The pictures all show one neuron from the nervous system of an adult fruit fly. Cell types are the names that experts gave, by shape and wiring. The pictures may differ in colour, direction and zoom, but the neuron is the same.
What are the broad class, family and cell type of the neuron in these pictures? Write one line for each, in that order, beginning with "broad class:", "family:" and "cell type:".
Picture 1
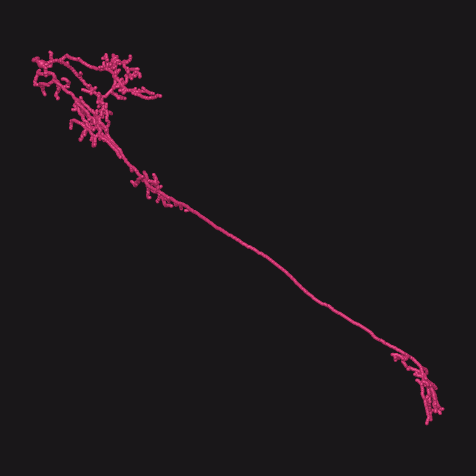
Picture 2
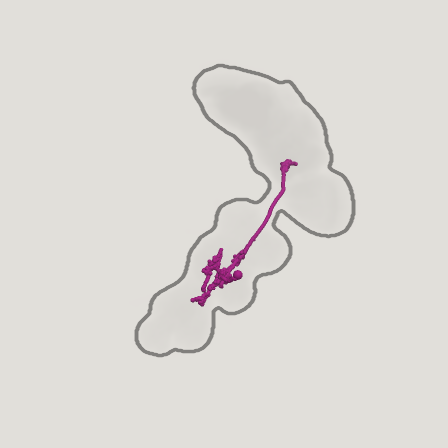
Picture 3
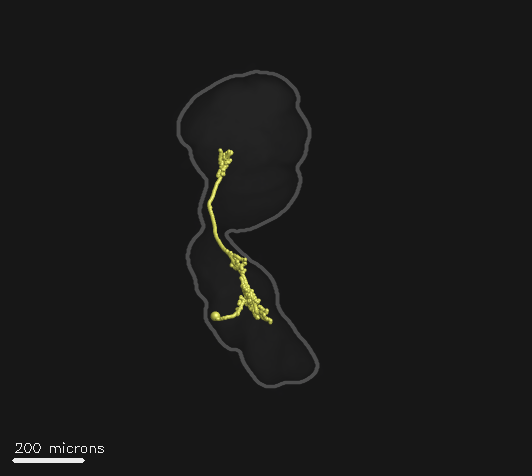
broad class: ascending neuron
family: hemilineage 06B
cell type: AN06B068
